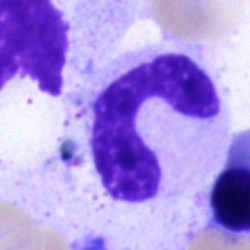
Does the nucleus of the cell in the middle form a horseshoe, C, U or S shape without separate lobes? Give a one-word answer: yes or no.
Yes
